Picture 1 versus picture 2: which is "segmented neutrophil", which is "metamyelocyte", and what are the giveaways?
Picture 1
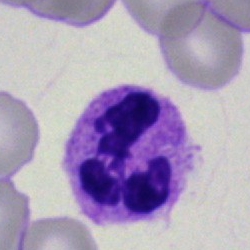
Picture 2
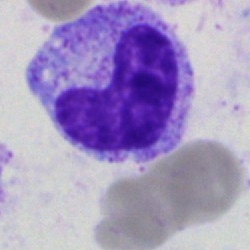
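In picture 1 is the segmented neutrophil, and in picture 2 the metamyelocyte. The segmented neutrophil has dense, dark purple, coarsely clumped chromatin and no visible nucleoli.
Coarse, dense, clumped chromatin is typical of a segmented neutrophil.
In the metamyelocyte the chromatin is dark purple but somewhat clumped, with paler patches between the clumps. Its nucleus is indented into a kidney shape with the notch facing the upper left, and it lies toward the lower right, leaving more cytoplasm at the upper left. This cytoplasm is moderate in amount and pale bluish-lilac, with a few small clear vacuoles near the left edge.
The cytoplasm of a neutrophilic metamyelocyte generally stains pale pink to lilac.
Both outlines are roughly round: the segmented neutrophil's has a frayed right edge, the metamyelocyte's a slightly uneven one.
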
